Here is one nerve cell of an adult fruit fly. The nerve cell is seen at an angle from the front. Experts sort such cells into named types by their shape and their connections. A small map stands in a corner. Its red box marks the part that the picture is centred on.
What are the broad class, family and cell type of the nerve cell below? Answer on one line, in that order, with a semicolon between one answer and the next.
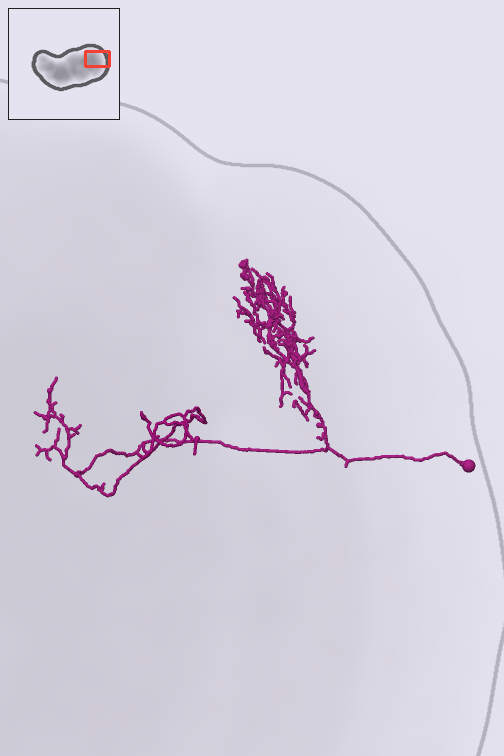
visual projection neuron; MeTu; MeTu4a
